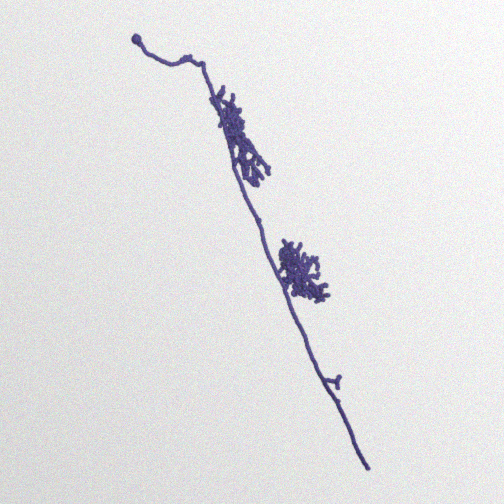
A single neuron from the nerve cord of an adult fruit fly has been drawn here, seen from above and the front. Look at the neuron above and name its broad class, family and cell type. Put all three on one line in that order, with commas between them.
ascending neuron, hemilineage 09B, AN09B012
